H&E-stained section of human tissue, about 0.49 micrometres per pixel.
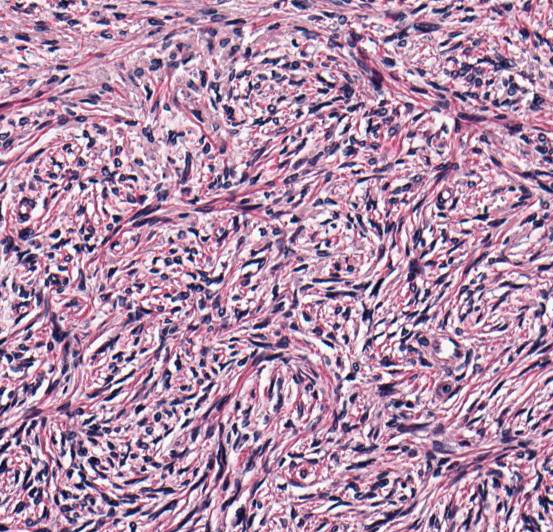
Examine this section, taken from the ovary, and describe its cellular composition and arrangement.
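Spindle cells fill the whole field, arranged in short, intersecting, curving bundles. Most nuclei are elongated and dark, many tapered or slightly wavy. The cytoplasm is pale pink and fibrillary, and cell borders are indistinct. Cellularity is fairly even throughout, with no distinct cell-poor zones.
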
